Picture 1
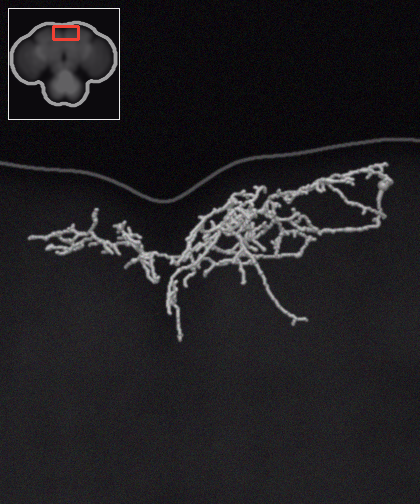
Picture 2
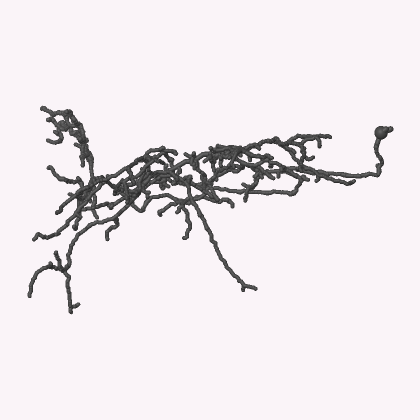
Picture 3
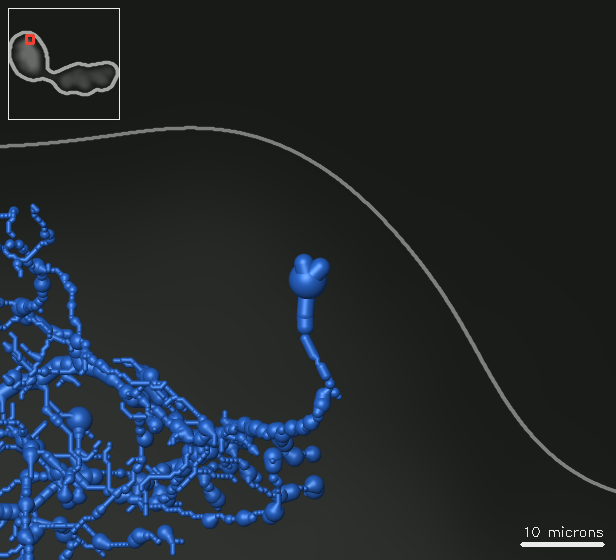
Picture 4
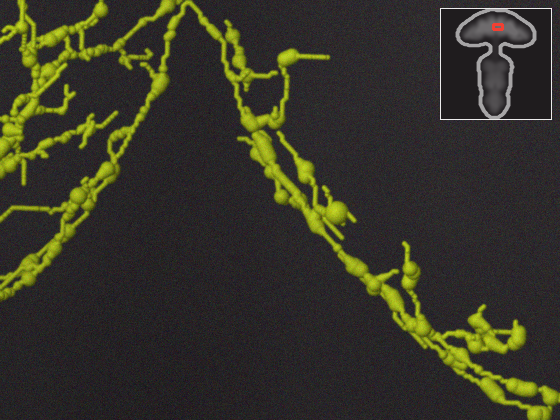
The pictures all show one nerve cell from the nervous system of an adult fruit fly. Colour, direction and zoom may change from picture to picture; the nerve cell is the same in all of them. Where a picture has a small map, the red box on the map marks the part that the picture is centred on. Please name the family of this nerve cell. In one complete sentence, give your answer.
The family designation of this nerve cell is hemilineage SMPpd2.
